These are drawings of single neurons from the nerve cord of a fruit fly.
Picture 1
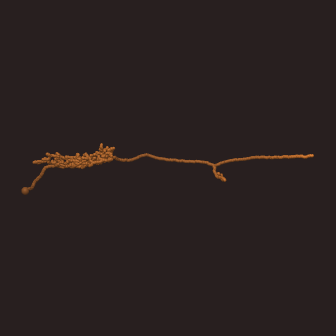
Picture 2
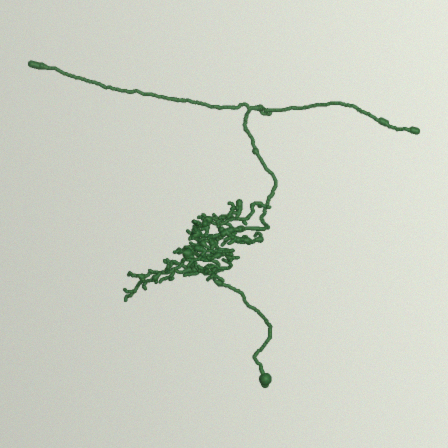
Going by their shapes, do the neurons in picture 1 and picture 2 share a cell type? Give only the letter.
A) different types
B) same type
B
